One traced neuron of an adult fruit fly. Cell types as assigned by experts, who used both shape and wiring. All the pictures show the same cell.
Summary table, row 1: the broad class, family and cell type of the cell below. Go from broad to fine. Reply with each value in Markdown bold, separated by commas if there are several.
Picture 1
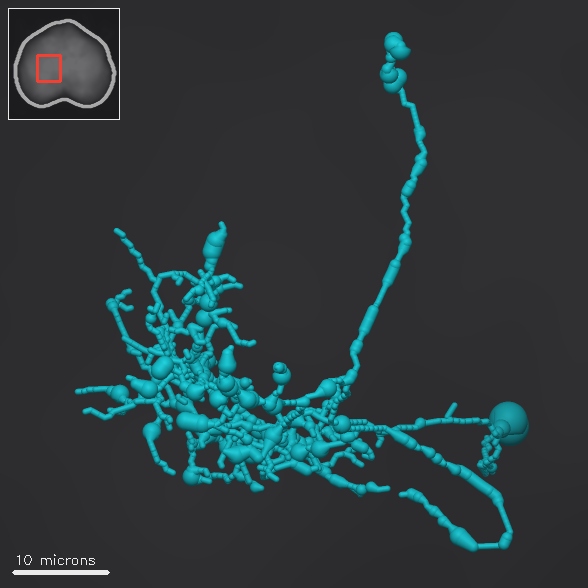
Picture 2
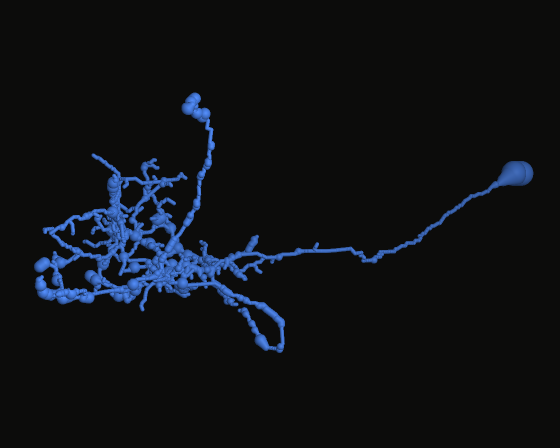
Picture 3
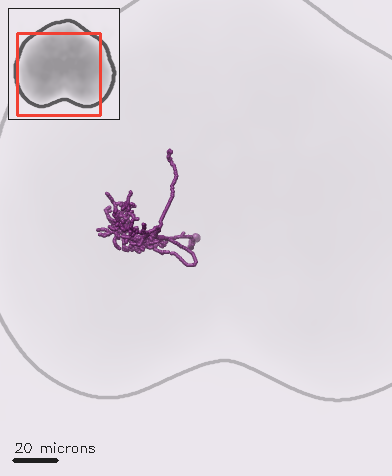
**nerve-cord intrinsic neuron**, **hemilineage 01B**, **IN01B060**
